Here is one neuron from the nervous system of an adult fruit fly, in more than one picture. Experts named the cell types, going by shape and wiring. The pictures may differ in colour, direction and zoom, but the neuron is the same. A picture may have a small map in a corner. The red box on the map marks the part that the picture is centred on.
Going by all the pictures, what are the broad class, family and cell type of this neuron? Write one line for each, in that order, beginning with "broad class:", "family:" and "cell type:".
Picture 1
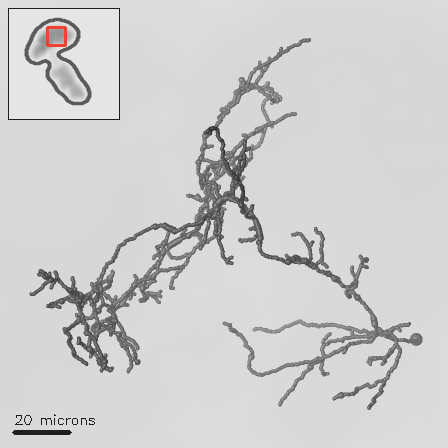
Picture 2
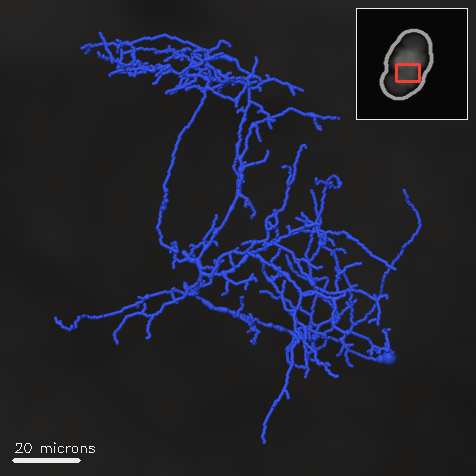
broad class: central-brain intrinsic neuron
family: hemilineage SMPpv2_ventral
cell type: VES204m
